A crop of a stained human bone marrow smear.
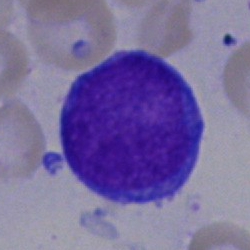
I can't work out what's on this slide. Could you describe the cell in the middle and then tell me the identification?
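Round, smooth outline on this one, with fine, evenly spread chromatin. Just a thin rim of deep blue cytoplasm surrounds the nucleus. It's a blast.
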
